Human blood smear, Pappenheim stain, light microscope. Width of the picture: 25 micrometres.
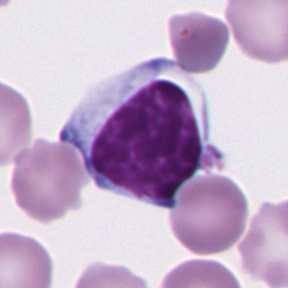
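Typical lymphocyte, central nucleated cell. The nucleus lies off-centre to the right, its chromatin dense, dark purple and coarsely clumped between paler streaks, with no nucleoli clearly visible. Most cytoplasm sits on the upper left: pale greyish-blue, turning deeper blue at its outer edge.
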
